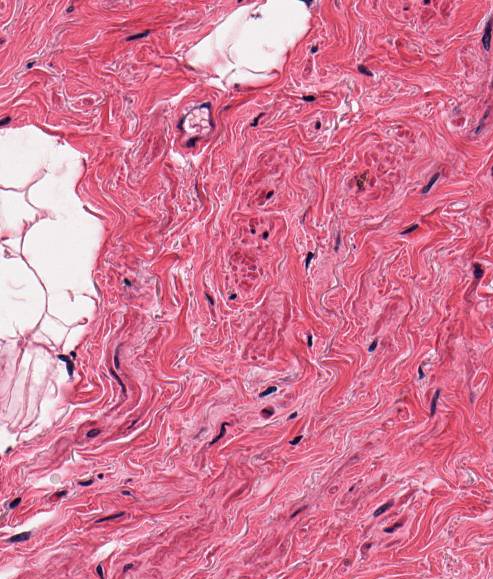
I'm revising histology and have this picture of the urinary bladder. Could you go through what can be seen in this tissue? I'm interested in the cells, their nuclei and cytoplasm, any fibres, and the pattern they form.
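Mostly dense, strongly eosinophilic collagen bundles here, wavy and running in all sorts of directions, swirling round the middle of the field. Between them you'll find sparse, elongated, dark spindle-shaped nuclei, each on its own. There are also adipocytes with empty clear cytoplasm and thin membranes, at the left edge and near the top centre.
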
